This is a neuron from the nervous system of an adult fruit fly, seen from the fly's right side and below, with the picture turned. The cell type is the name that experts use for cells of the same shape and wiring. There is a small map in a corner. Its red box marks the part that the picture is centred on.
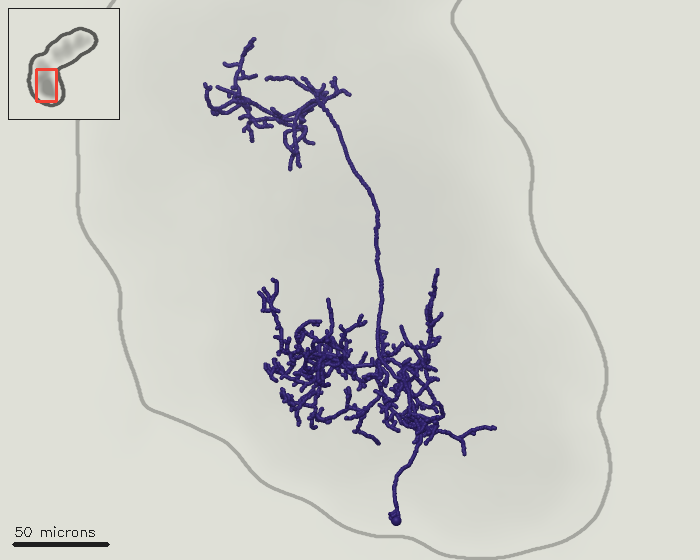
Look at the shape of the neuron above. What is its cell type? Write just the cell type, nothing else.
CB1688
